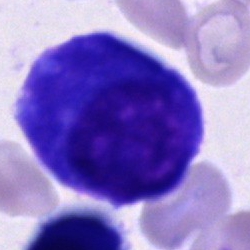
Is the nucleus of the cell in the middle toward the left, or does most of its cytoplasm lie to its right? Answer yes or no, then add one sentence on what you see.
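No. The nucleus sits off-centre, toward the right side of the cell.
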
